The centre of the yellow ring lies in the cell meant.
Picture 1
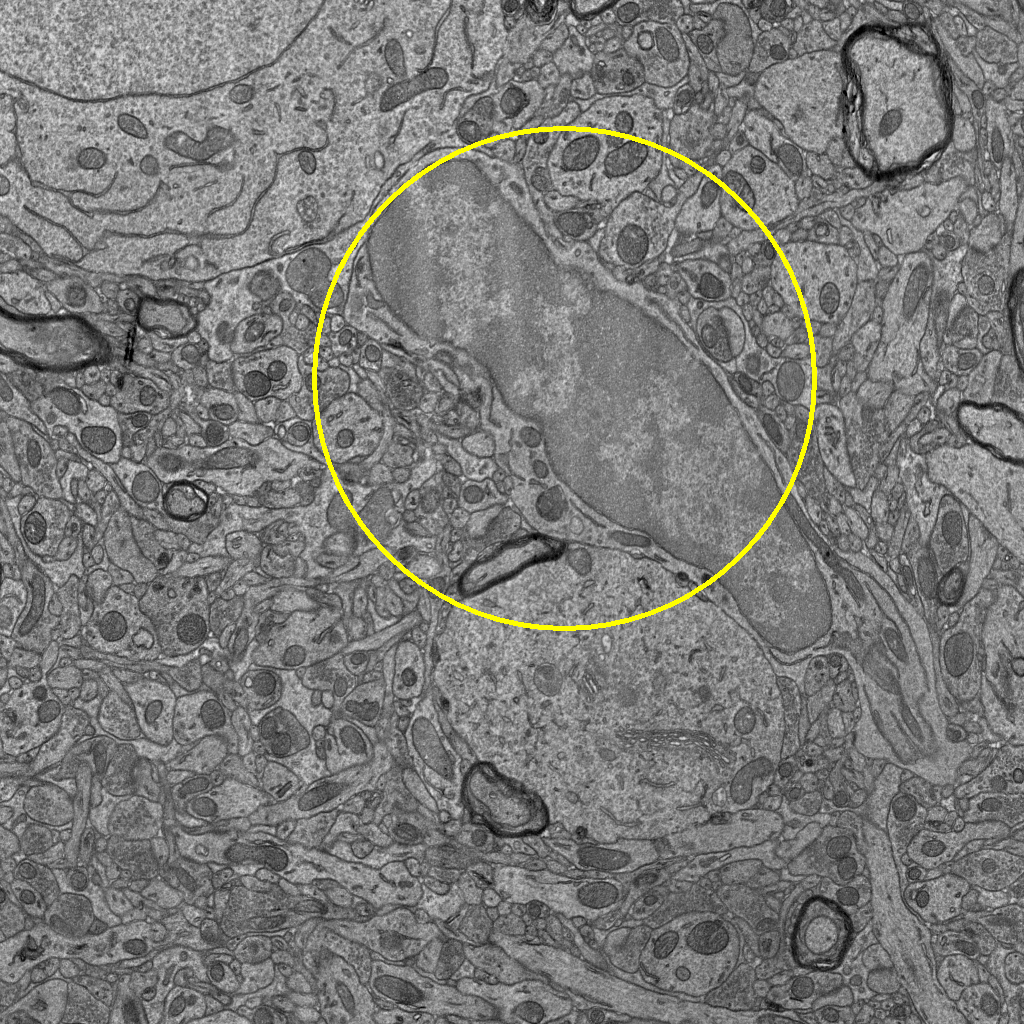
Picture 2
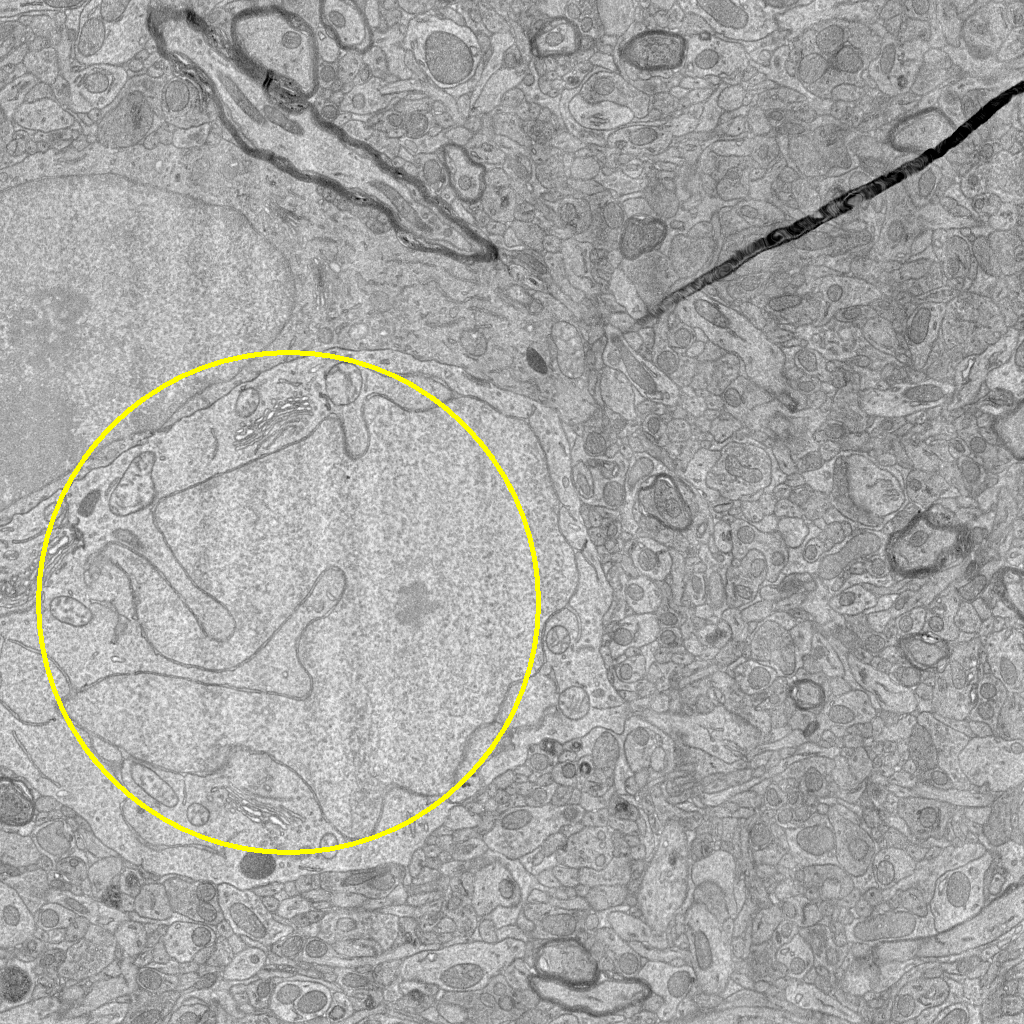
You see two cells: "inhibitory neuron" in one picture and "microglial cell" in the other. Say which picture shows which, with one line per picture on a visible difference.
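In picture 1 we see a microglial cell: The nuclear outline is smooth, without deep folds.
In picture 2 we see an inhibitory neuron: The nuclear envelope is deeply infolded, with long narrow finger-like invaginations reaching into the nucleus from its left side.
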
